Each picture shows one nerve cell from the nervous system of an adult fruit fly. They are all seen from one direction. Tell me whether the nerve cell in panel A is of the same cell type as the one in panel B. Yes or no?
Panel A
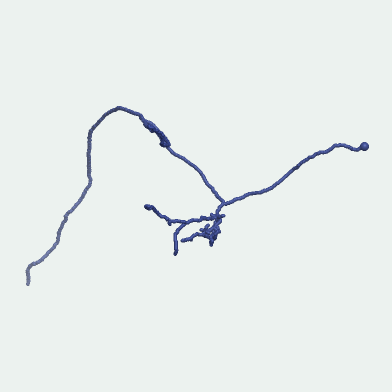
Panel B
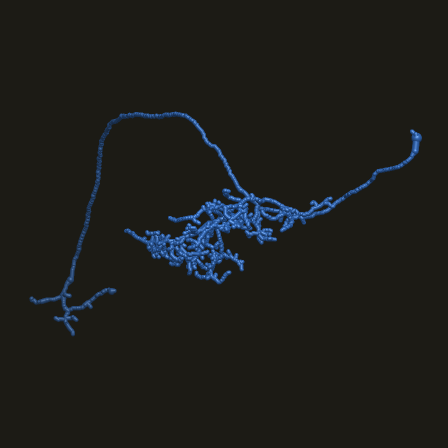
no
